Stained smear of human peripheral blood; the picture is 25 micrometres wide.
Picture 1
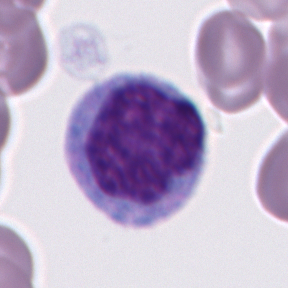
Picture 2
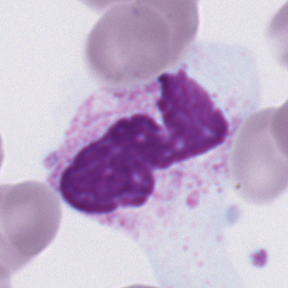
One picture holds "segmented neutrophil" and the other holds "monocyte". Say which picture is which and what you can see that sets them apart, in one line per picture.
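Picture 1 is a monocyte. No distinct granules are seen in the cytoplasm.
Picture 2 is a segmented neutrophil. The cytoplasm holds many small pinkish-red granules.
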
